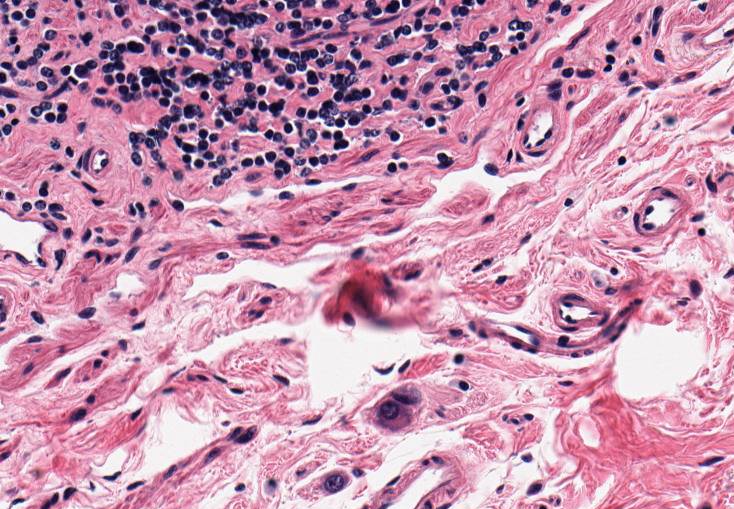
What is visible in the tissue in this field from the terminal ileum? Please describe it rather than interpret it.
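The upper left of the field is occupied by a dense band of small round cells; fibrous tissue fills the remainder. These cells are lymphocytes, with small, round, dark nuclei and scant cytoplasm. Between the collagen bundles lie scattered slender spindle-shaped nuclei. In the right half, several small thin-walled vessels have open lumens.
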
